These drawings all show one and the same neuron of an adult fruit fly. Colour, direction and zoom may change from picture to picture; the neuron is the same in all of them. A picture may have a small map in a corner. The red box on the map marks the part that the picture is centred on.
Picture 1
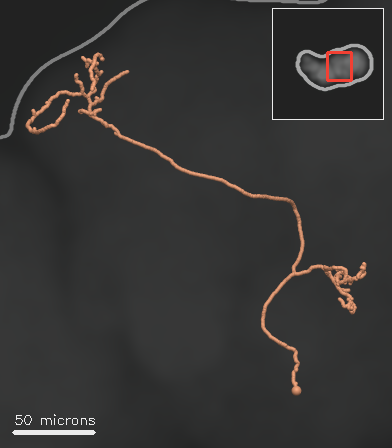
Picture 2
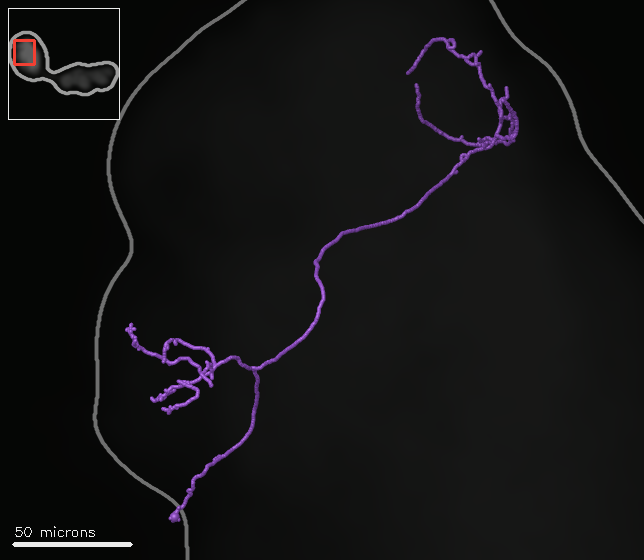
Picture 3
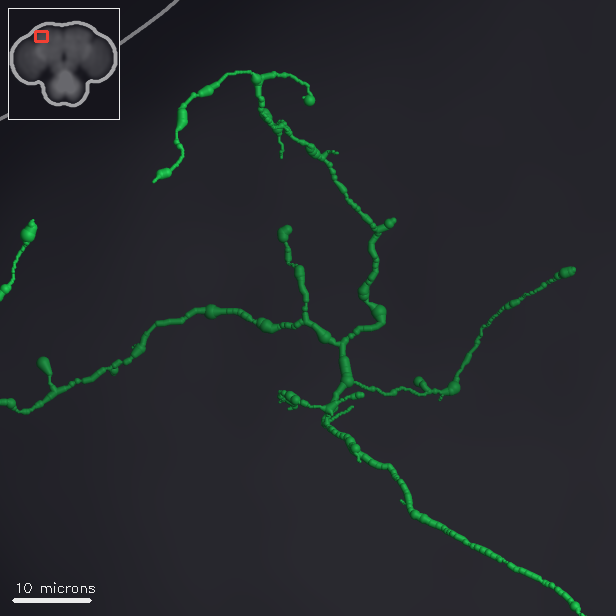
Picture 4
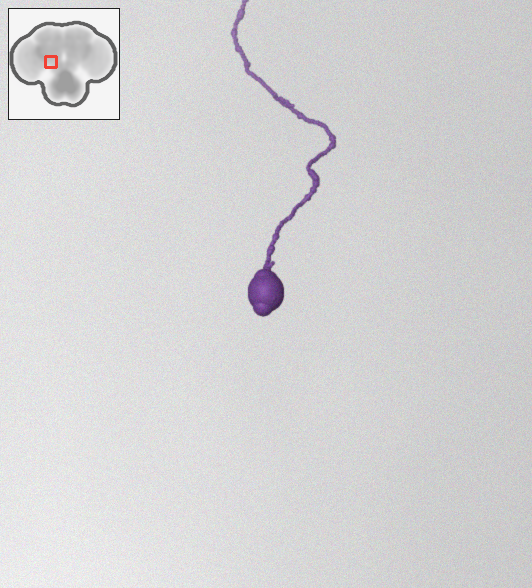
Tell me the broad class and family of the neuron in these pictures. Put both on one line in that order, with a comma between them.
central-brain intrinsic neuron, hemilineage ALv1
